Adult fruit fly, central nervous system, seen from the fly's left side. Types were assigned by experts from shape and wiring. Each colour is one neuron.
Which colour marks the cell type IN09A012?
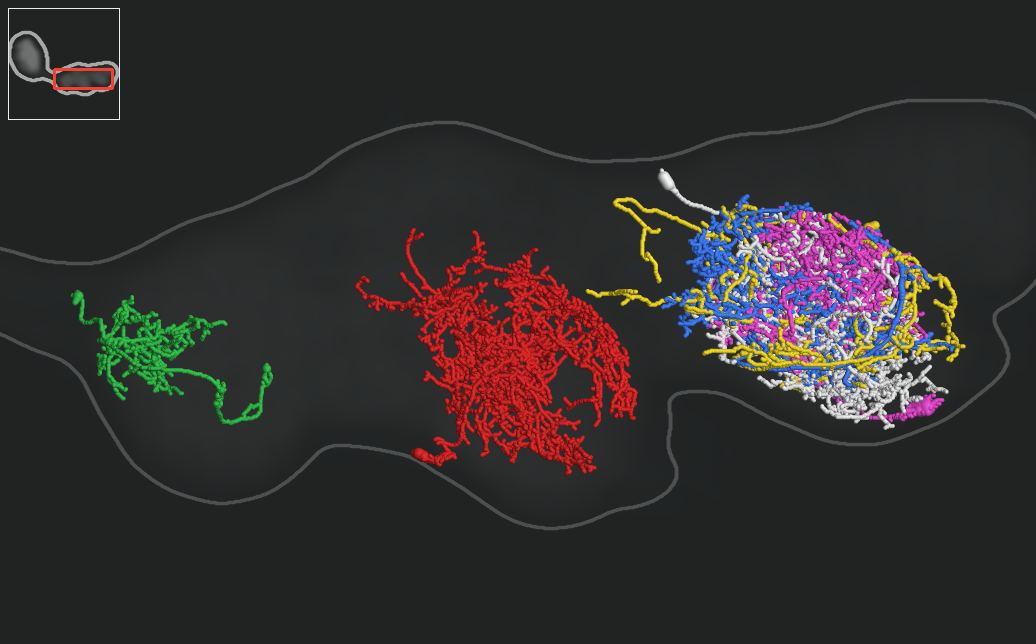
yellow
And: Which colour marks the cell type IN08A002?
magenta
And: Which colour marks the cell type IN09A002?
blue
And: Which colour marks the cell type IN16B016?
red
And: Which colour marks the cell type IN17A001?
white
